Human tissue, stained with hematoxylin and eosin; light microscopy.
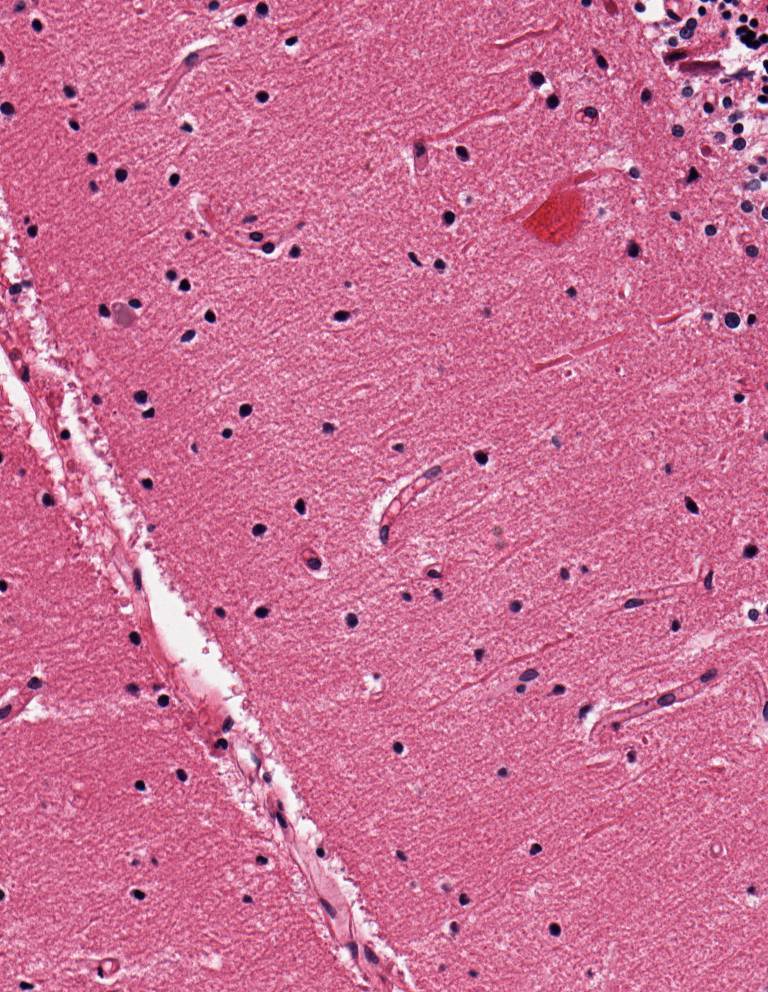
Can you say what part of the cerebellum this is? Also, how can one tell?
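What this field shows is the molecular layer. A pink, finely fibrillary matrix occupies most of it, with no epithelium or glands. Small, round, dark nuclei with little visible cytoplasm are scattered singly and fairly evenly through the matrix.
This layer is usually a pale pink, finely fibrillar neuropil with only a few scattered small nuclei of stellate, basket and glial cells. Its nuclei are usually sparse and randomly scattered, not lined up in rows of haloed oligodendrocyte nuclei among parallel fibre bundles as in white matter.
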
